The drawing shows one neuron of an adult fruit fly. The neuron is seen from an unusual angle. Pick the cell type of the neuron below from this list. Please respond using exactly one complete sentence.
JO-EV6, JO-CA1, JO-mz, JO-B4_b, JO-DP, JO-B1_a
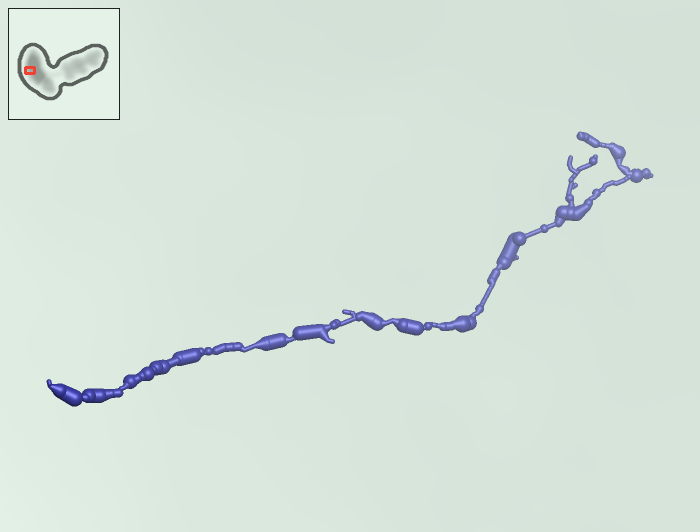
This neuron carries the cell type designation JO-B1_a.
